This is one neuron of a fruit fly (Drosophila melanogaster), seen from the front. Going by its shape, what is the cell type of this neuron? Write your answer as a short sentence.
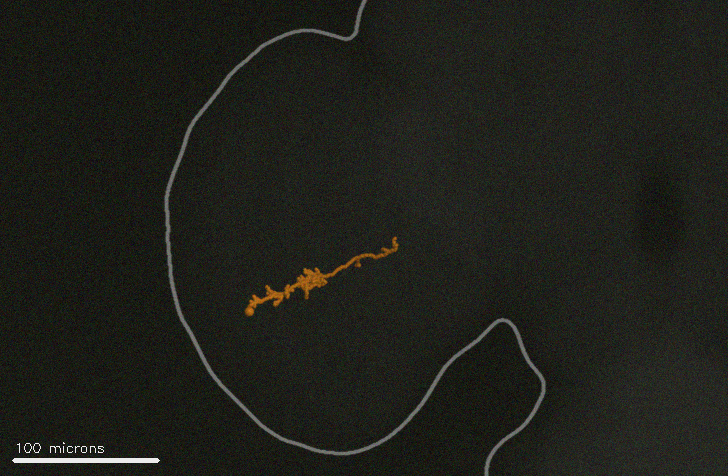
The cell type is TmY18.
